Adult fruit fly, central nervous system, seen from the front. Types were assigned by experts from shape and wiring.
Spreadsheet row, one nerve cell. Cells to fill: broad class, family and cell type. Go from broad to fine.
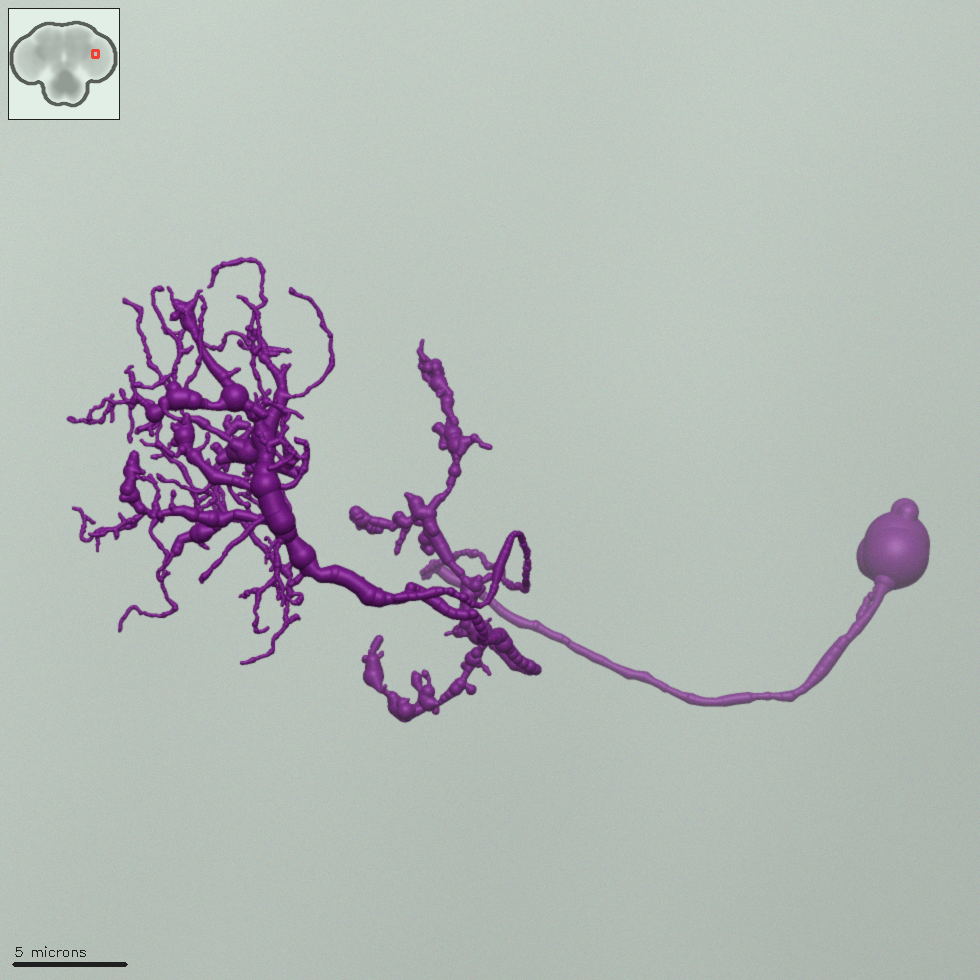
optic-lobe intrinsic neuron; T; T5b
